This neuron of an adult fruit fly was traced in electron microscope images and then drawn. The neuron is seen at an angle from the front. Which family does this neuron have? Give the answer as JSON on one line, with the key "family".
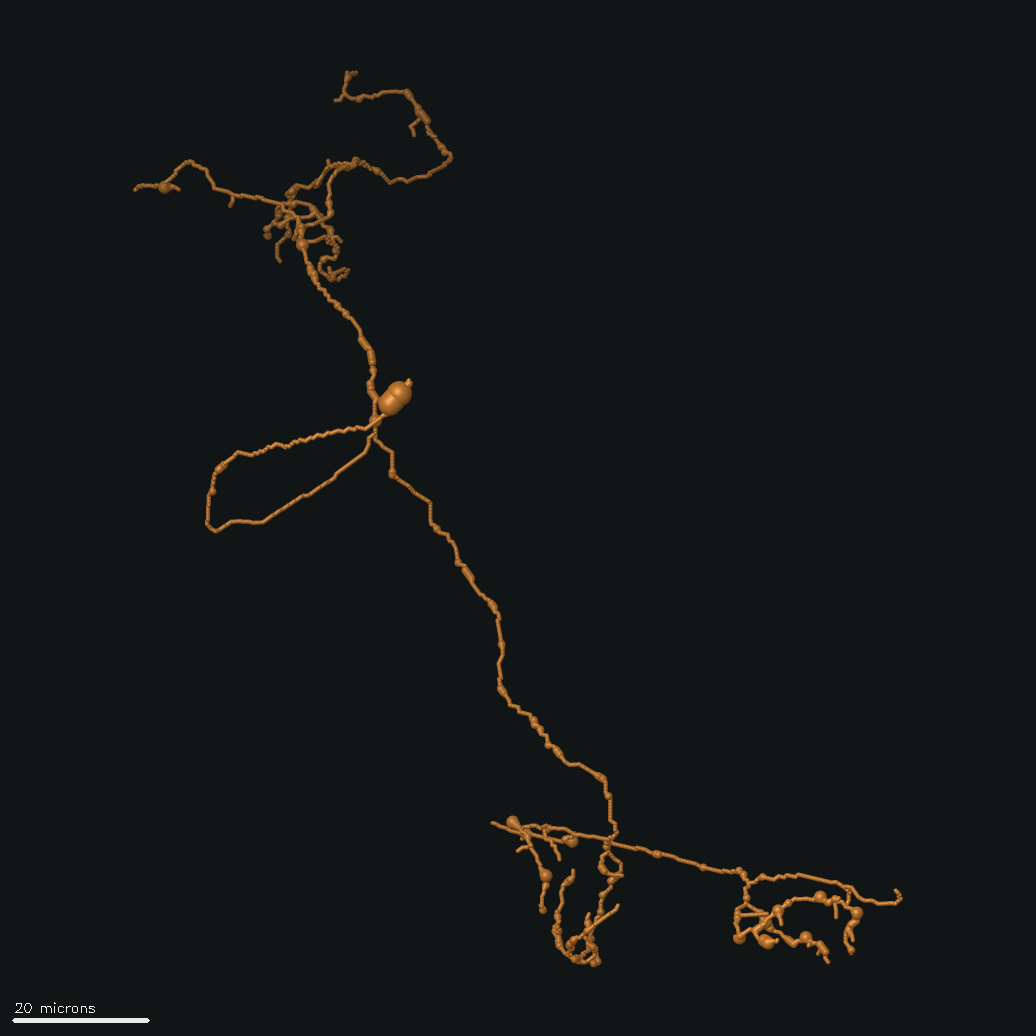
{"family": "class DAN"}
